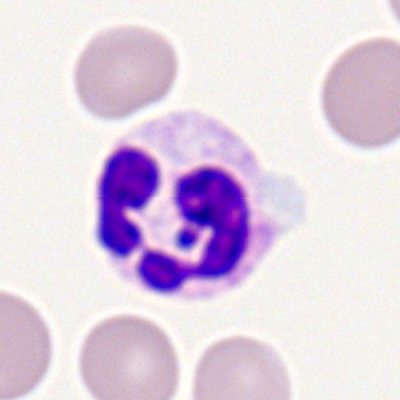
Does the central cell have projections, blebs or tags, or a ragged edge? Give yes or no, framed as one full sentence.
Yes, along its outline the cell is ragged or frayed, or has projections, blebs or tags.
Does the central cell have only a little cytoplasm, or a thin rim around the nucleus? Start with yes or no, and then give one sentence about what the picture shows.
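No. The cytoplasm is plentiful and pale pinkish-lilac.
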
